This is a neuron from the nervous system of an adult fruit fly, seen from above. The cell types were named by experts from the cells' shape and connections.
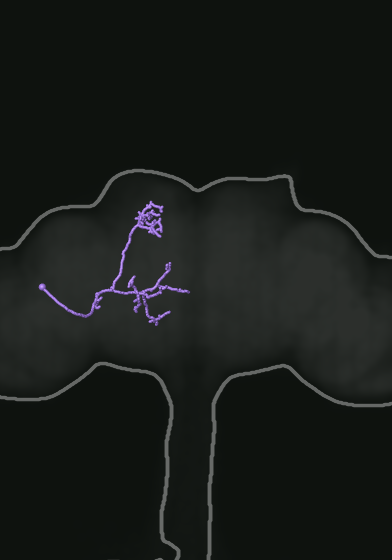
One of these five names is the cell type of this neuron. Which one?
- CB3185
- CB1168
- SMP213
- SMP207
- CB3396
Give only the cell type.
SMP207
